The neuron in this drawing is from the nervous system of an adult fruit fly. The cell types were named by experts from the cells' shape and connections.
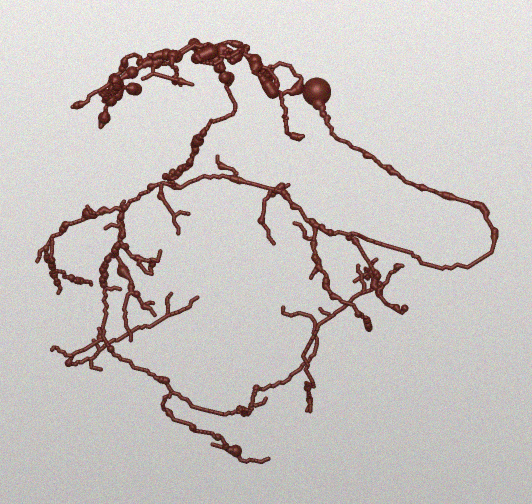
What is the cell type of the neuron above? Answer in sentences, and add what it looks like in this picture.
Its cell type is CB1752. Its broad class is central-brain intrinsic neuron. Its cell body lies at the top of the picture. Dozens of branch ends can be seen.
